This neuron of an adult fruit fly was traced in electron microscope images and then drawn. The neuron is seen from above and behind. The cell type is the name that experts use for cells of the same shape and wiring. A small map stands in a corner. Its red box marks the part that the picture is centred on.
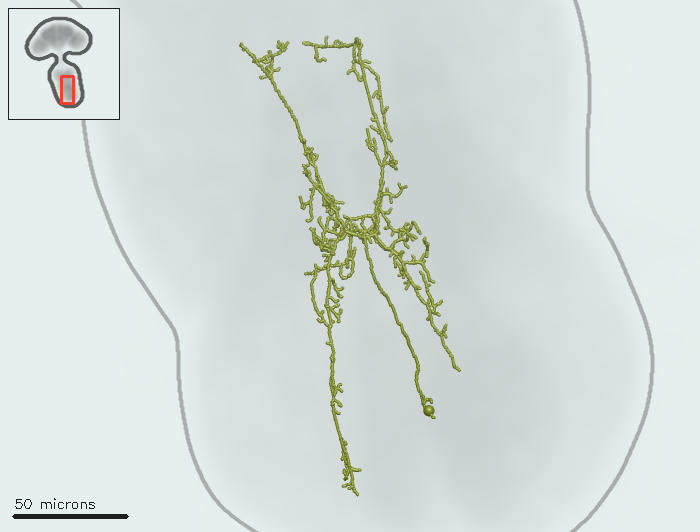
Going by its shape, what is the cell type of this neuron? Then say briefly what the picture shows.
It is of cell type IN00A026. This is a nerve-cord intrinsic neuron. It lies in the nerve cord. The cell body is at the bottom of the picture. By the scale bar it is about 200 microns tall in this view.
